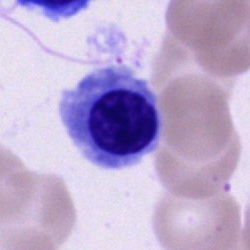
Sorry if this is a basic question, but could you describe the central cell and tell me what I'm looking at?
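Start with the nucleus, set off-centre toward the right. Its chromatin is dense and dark purple, in coarse clumps. The cytoplasm is a moderately deep blue. Now trace the edge: it is irregular, with small blunt bulges along the left and upper sides. This cell is an erythroblast.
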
